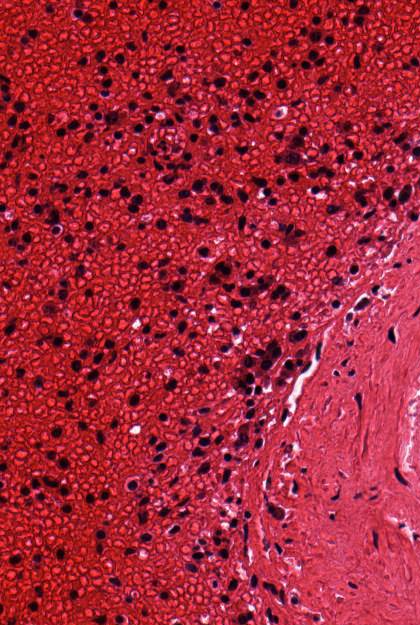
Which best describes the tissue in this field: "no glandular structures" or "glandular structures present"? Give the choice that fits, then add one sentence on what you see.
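No glandular structures. No glands or tubules are present anywhere in the field.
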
